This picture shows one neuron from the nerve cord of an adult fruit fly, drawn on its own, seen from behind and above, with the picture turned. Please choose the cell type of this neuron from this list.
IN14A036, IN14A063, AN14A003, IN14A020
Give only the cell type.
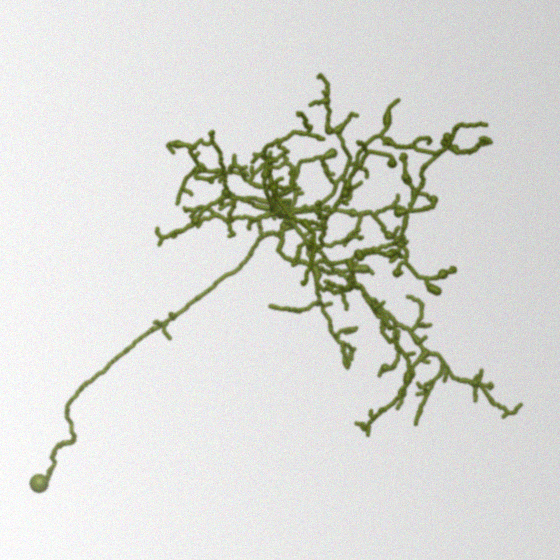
IN14A063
